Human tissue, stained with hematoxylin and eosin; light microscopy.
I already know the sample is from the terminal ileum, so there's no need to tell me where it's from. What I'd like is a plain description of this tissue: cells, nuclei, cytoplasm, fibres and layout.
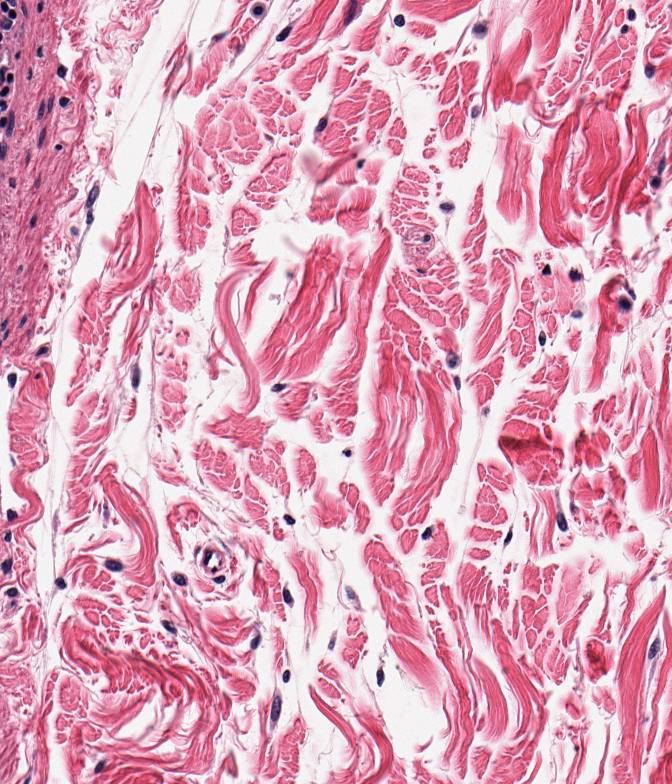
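First, orientation: bundles of pink fibres cross the field in many different directions, some cut lengthwise and others cut across. Second, the cross-cut bundles: these form clusters of small, angular, solid pink profiles. Third, course: many of the lengthwise fibres follow a wavy path. Fourth, nuclei: those among the fibres are sparse, small and darkly stained.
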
